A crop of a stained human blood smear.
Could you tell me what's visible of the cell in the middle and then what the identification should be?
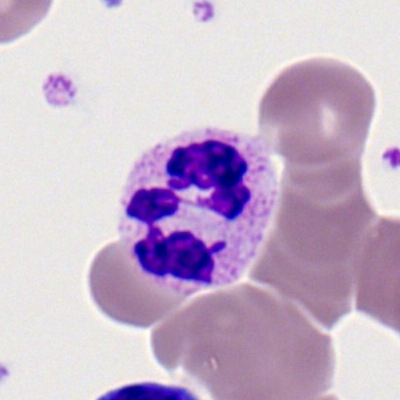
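Three separate lobes make up the nucleus, and the chromatin is dark purple and coarsely clumped. The cytoplasm is plentiful and pale pinkish-lilac. It is filled with fine, small pinkish-purple granules. The cell is a segmented neutrophil.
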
